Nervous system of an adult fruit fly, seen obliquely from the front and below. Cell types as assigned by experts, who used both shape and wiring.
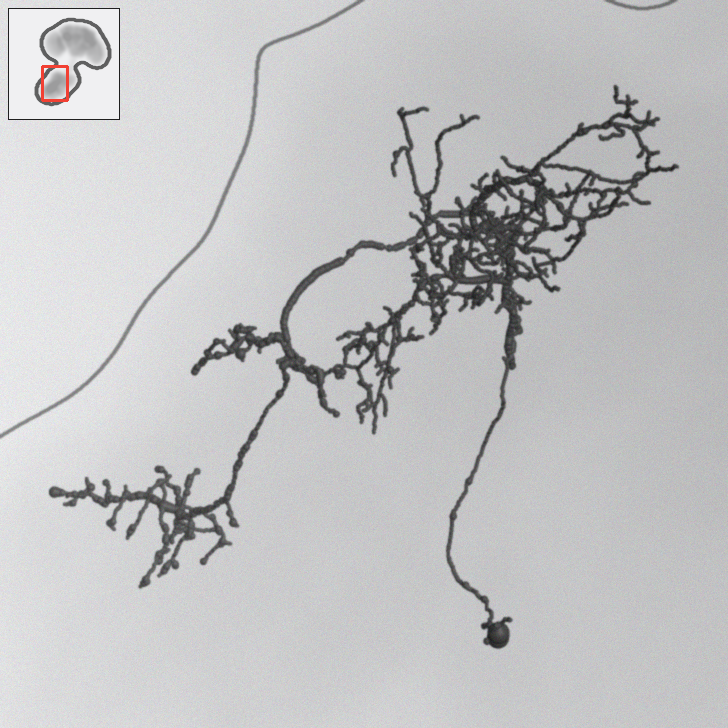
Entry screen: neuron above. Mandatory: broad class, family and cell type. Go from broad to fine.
nerve-cord intrinsic neuron; hemilineage 06B; IN06B022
